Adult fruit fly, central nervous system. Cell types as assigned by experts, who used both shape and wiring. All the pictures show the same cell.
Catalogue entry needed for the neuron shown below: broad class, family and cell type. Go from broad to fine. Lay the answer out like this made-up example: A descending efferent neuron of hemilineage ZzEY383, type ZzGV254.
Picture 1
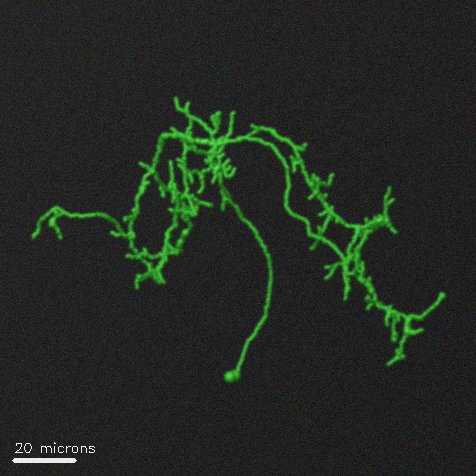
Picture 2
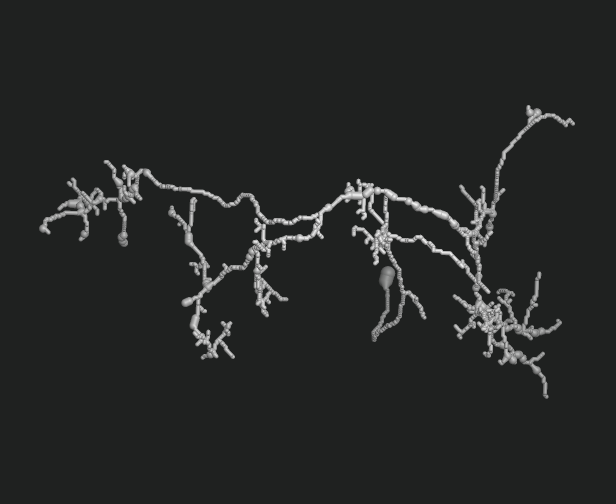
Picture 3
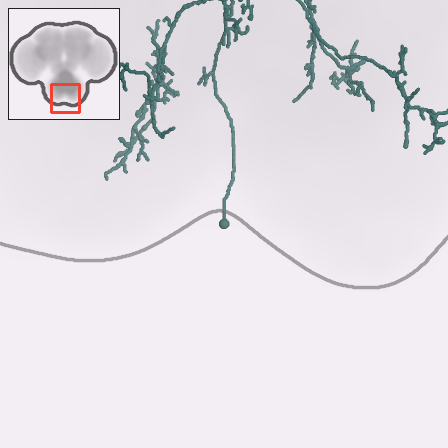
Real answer: A nerve-cord intrinsic neuron of hemilineage 12B, type IN12B072.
